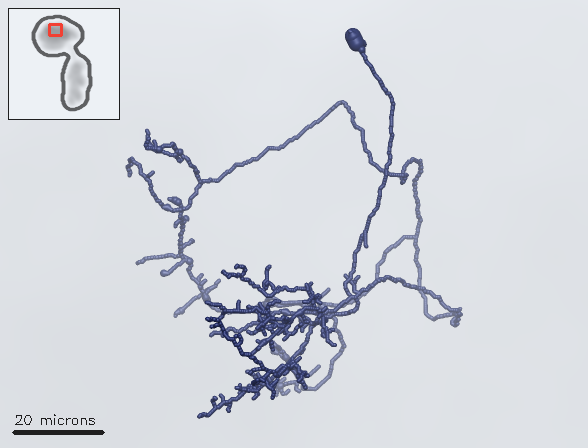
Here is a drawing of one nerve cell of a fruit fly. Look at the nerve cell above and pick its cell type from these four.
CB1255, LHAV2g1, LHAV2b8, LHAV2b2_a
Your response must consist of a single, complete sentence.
Typed by cell type, the nerve cell is LHAV2b8.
